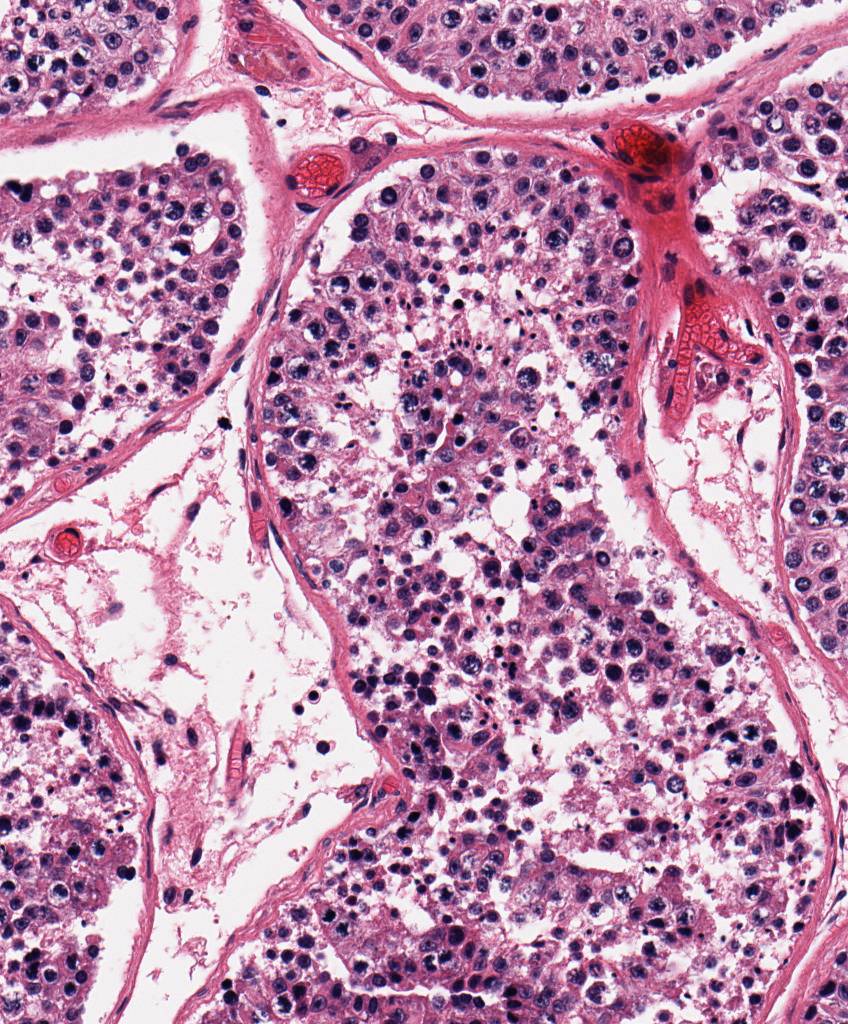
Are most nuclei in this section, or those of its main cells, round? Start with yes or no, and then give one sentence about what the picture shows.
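Yes. In the central tubule, large cells with round nuclei and coarse, clumped chromatin are mixed with smaller cells that have small, dark, round nuclei.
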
